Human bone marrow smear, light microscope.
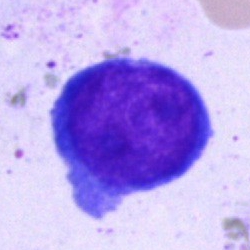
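Blast in a stained human bone marrow smear. The cytoplasm stains deep blue and forms only a thin rim around the nucleus, except where a paler blue bulge sticks out from the lower edge of the cell. The chromatin is fine and evenly spread, not coarsely clumped.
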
